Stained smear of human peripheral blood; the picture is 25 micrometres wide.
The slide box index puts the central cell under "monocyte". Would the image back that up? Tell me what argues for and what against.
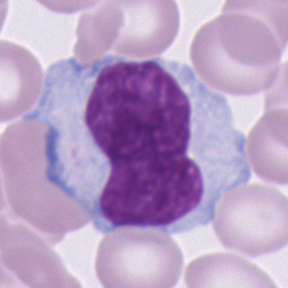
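What settles it is size and the nucleus: the nucleus alone is about 15 by 10 micrometres, and a notch in its right side gives it a folded, lobed outline.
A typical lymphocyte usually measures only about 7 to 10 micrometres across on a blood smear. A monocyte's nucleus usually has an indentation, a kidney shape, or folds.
So monocyte fits, and typical lymphocyte doesn't. There are also a few fine pink-purple granules in the cytoplasm to the left of the nucleus.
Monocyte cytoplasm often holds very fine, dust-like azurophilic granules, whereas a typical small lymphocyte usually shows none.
The cytoplasm is abundant and pale grey-blue, deeper blue along the outer edge, and the outline is irregular with small scalloped bulges.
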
